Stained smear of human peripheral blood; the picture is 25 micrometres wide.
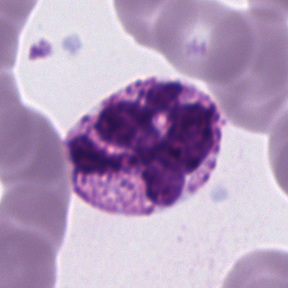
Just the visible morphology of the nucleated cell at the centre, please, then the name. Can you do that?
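Cell measures about 15 by 11 micrometres. Nucleus irregular, divided into several lobes filling most of the cell; chromatin dark purple, densely clumped. Pale pink cytoplasm, broadest at the lower left. Coarse purple granules scattered through the cytoplasm and along the cell edge. Basophil.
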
